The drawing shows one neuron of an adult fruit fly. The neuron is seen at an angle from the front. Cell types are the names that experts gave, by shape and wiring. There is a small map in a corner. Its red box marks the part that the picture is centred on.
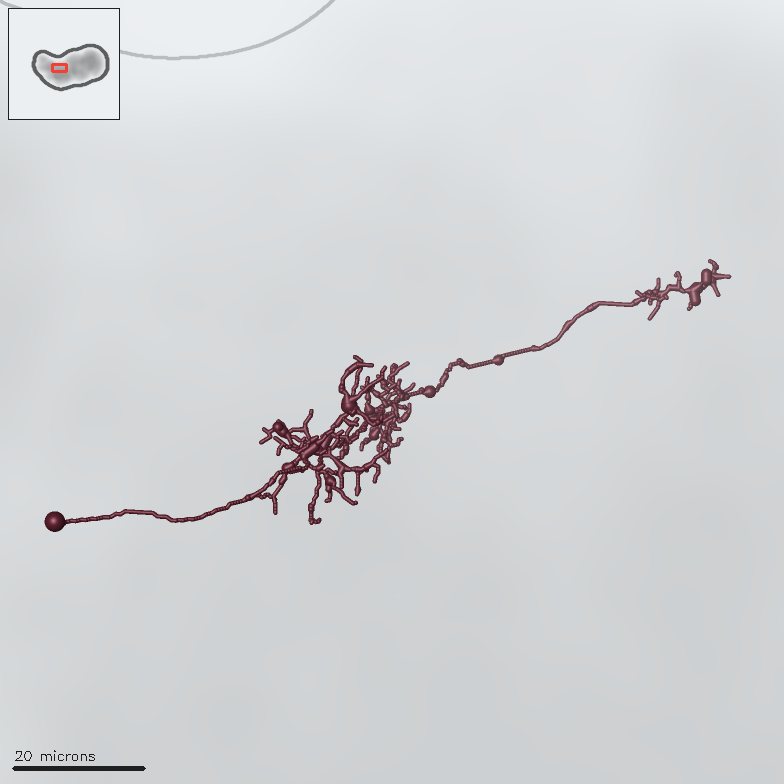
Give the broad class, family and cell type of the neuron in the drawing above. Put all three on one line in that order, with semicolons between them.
optic-lobe intrinsic neuron; Tm; Tm6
